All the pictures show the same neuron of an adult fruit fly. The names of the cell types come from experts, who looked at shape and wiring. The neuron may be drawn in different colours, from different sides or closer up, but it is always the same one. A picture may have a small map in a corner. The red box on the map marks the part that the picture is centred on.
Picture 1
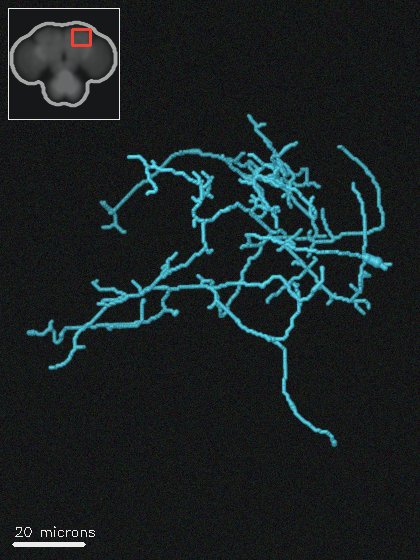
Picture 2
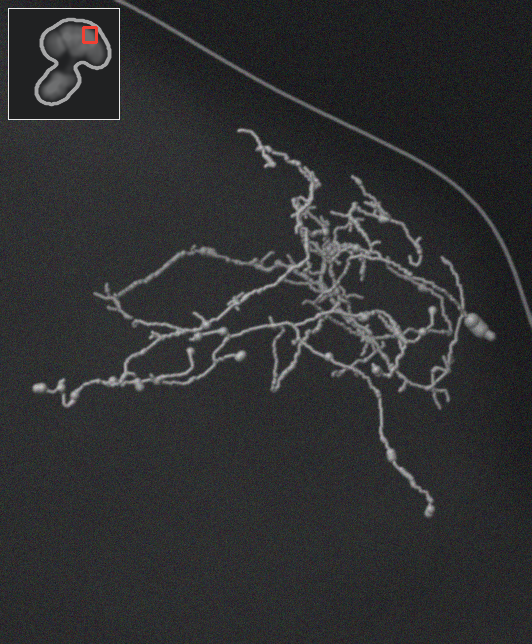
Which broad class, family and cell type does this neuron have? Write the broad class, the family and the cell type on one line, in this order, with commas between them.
central-brain intrinsic neuron, hemilineage SLPad1_anterior, CB3142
